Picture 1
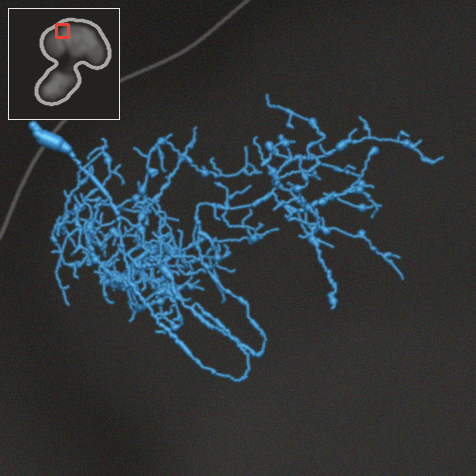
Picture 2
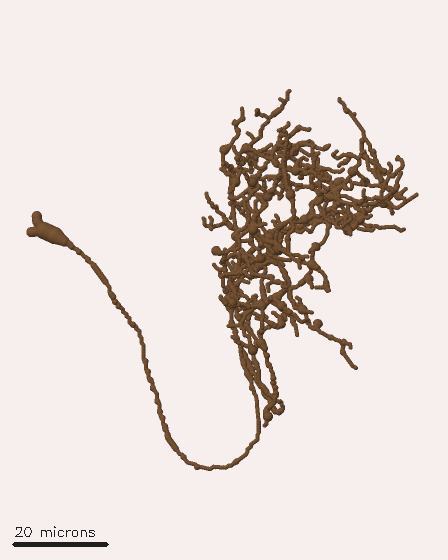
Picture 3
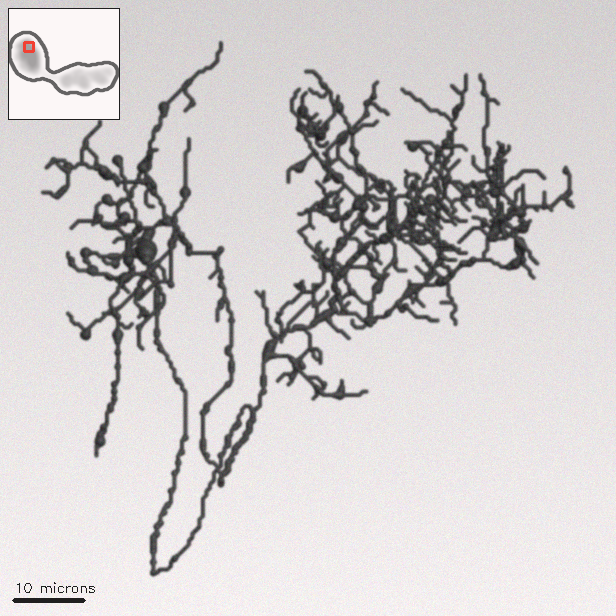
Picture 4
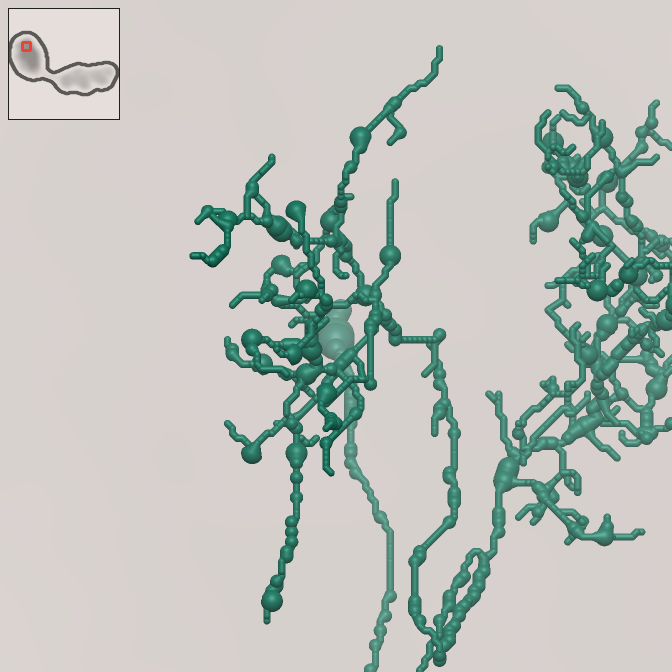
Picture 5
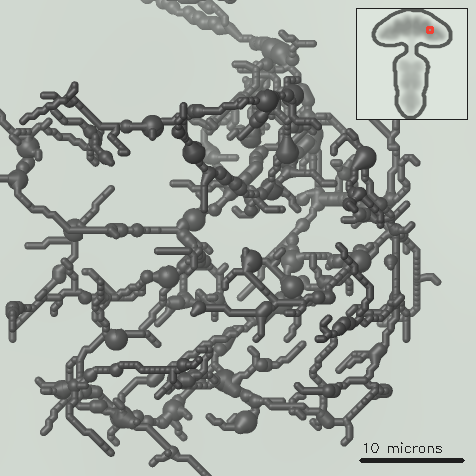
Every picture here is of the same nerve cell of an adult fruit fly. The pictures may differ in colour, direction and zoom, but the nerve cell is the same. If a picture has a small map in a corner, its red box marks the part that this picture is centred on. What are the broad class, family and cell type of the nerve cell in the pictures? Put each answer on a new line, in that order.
central-brain intrinsic neuron
hemilineage LHl1
LHAV4e1_a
